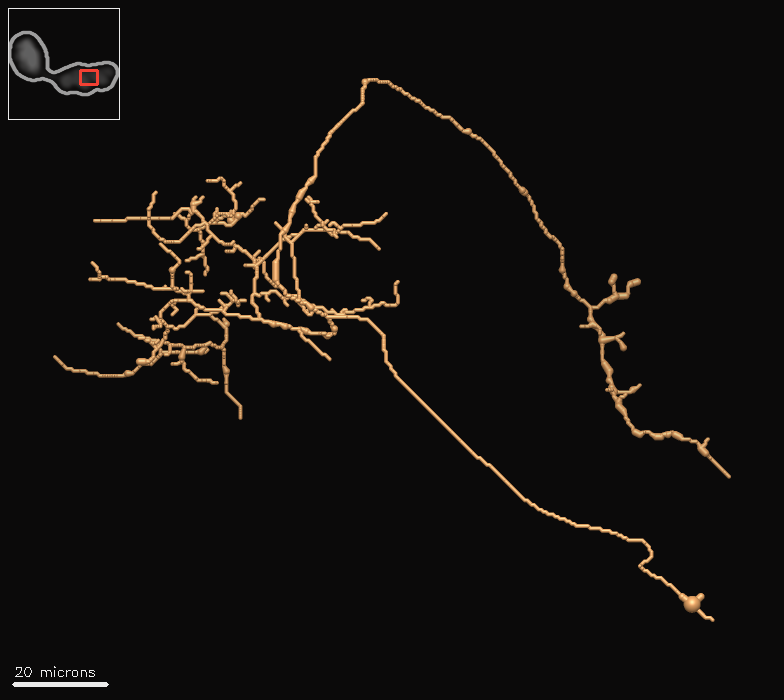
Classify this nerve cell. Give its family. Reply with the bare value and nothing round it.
hemilineage 02A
